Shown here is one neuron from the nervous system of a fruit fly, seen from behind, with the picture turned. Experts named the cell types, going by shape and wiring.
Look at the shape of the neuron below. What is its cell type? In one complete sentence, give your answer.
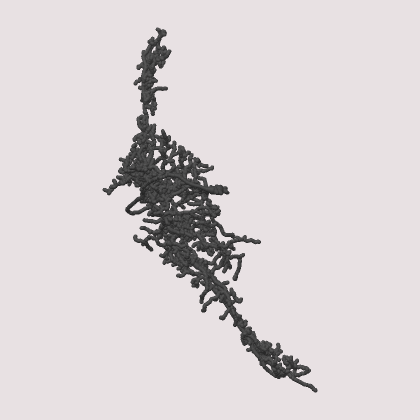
For this neuron, the cell type is GNG004.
